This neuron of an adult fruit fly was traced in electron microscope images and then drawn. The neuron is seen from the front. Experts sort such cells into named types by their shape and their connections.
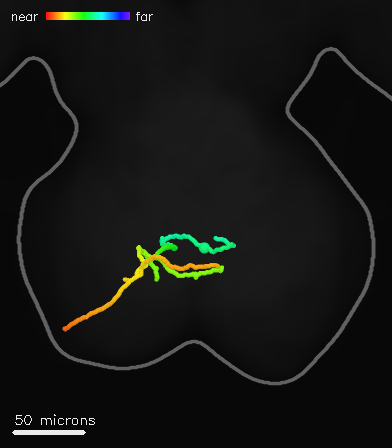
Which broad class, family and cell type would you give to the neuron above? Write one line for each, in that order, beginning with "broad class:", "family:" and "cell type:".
broad class: sensory neuron entering the nerve cord
family: class mechanosensory proprioceptive
cell type: SNpp18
